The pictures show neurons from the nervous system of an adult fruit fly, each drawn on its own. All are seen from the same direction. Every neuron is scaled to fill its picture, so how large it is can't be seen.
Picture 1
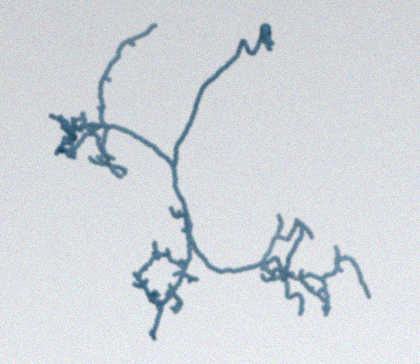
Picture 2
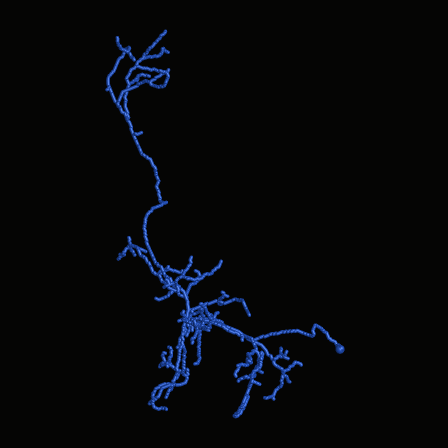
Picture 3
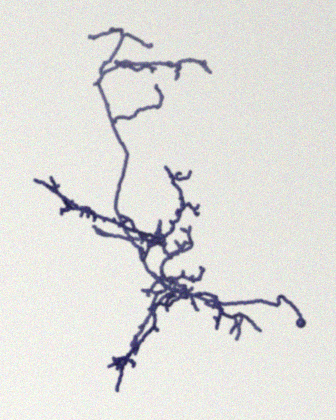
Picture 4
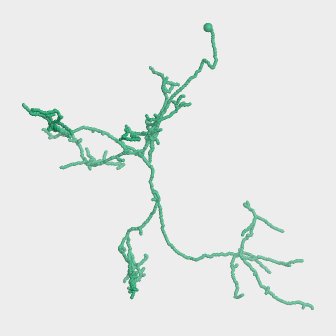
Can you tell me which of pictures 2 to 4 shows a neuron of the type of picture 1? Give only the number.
4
